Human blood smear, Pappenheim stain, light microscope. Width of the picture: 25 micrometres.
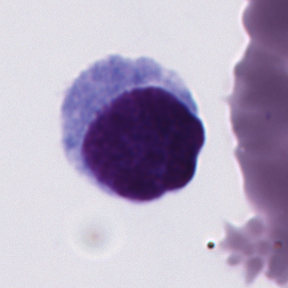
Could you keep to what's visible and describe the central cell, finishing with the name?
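Cell about 13 micrometres across. Nucleus about 10 micrometres across, filling about 60% of cell area, placed toward lower right of cell. Shallow notch on right side of nuclear edge. Chromatin dense, dark purple. Cytoplasm pale blue, most of it forming a crescent on upper left of cell. Cell: hairy cell.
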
